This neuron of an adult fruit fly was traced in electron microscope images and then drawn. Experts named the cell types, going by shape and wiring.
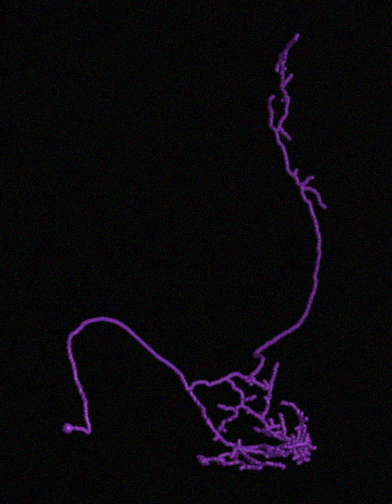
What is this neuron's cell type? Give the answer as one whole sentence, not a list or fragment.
To this neuron applies the cell type name PRW038.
